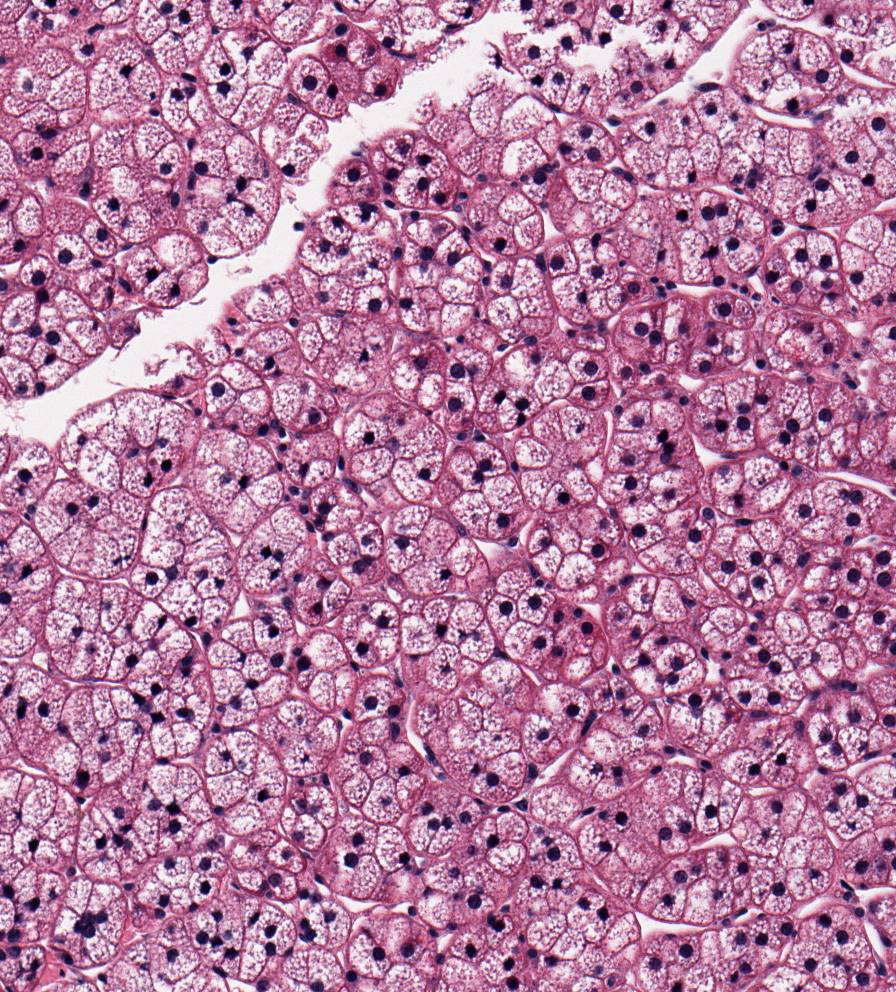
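Adrenal gland: small rounded nests of cells fill the field, each outlined by a thin pink septum. Cytoplasm is abundant and pale, bubbly with many fine clear vacuoles. Thin pink membranes sharply outline each cell. Septa are very delicate, holding only scattered small elongated nuclei.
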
